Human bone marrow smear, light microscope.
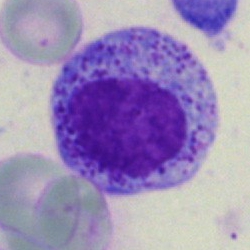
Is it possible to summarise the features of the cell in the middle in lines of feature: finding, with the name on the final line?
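Cytoplasm rim: widest above the nucleus
Cytoplasm colour: pale grey-blue between the granules
Granules: numerous, dark purple, scattered throughout the cytoplasm
Neighbours: red cells at the upper left and lower left
Name: myelocyte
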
